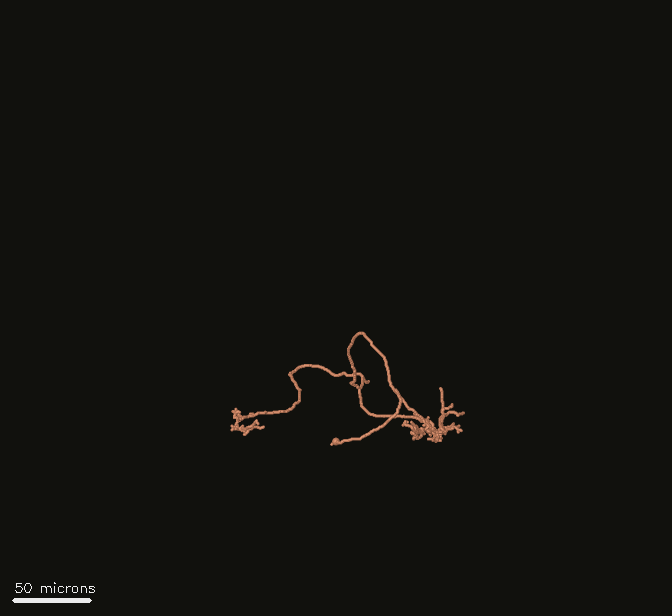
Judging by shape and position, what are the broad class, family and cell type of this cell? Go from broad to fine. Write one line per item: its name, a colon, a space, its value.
broad class: central-brain intrinsic neuron
family: hemilineage PSp2
cell type: PS229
